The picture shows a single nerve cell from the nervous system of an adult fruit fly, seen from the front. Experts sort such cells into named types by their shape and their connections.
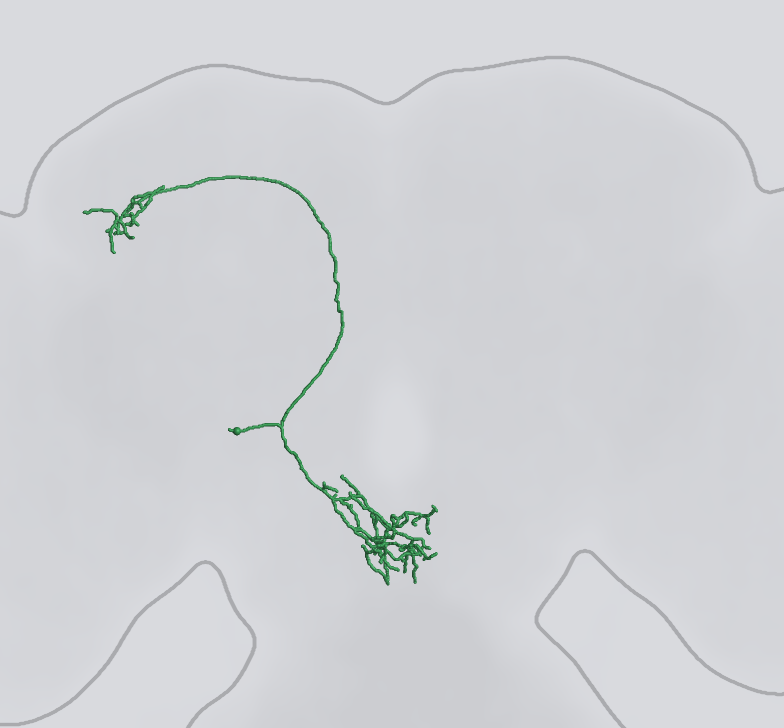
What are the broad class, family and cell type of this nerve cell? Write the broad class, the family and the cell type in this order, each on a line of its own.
central-brain intrinsic neuron
hemilineage ALlv1
GNG438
